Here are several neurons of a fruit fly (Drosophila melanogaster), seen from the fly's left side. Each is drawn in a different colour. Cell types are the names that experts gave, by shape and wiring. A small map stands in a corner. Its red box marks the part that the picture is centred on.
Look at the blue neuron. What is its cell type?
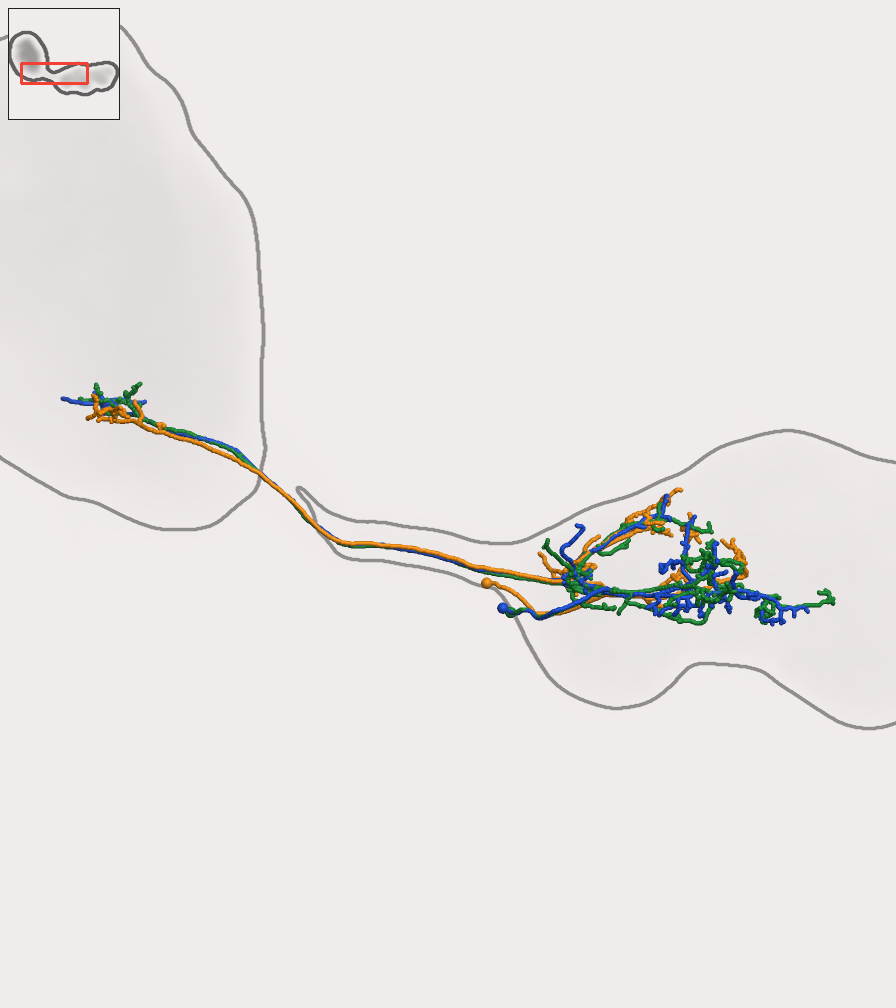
AN08B101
